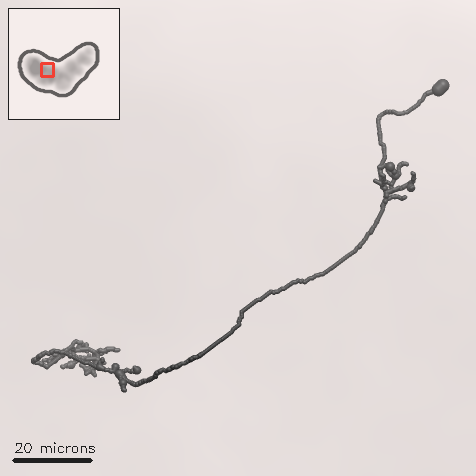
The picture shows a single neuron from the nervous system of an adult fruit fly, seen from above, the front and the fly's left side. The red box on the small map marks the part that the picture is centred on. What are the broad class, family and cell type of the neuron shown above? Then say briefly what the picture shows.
It is a central-brain intrinsic neuron. Its family is called class CX. Its cell type is PFNp_e. The cell body can be seen at the upper right of the picture. From left to right in the picture it spans about 110 microns.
